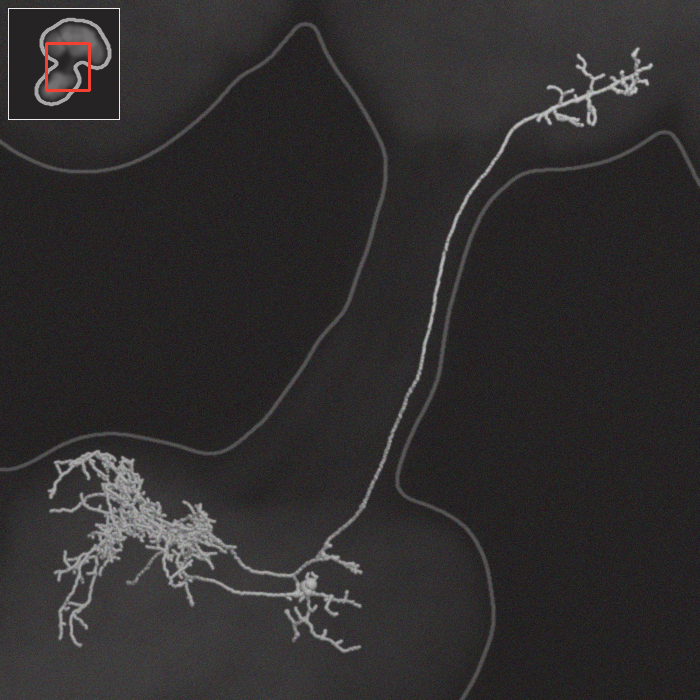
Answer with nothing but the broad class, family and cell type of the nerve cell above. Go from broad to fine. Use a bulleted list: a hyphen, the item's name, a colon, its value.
- broad class: ascending neuron
- family: hemilineage 07B
- cell type: AN07B017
